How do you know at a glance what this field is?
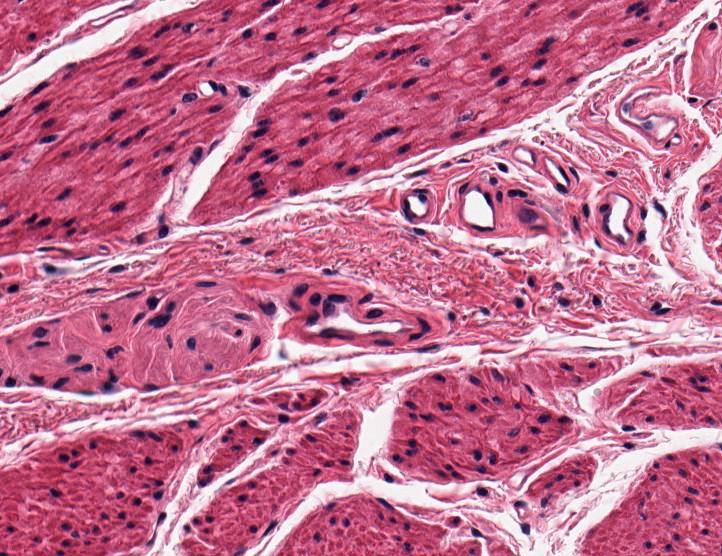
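What the field mainly shows is smooth muscle, in bundles above and below a band of connective tissue crossing the middle. In the upper part the cells are cut lengthwise, with elongated, cigar-shaped nuclei. No cross-striations are seen in the muscle cells.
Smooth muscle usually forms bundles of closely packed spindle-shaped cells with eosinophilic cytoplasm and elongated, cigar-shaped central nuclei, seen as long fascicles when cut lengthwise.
The central band is loose and pale pink, with thin wavy fibres.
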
